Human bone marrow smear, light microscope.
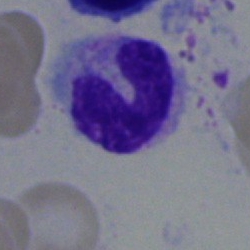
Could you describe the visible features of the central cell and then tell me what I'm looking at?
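The outline is roughly round and smooth. Inside, the nucleus forms a thick curved band with a deep notch opening toward the top, its chromatin dark purple and coarsely clumped. Fine, faint pinkish granules lie in the cytoplasm. It is a band neutrophil.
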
